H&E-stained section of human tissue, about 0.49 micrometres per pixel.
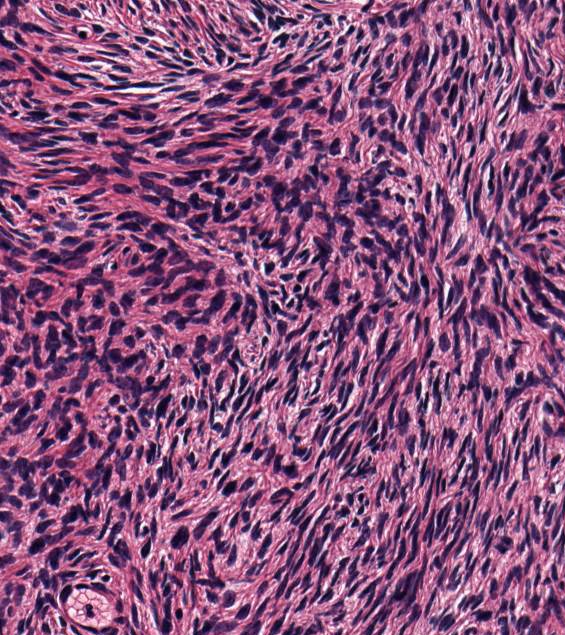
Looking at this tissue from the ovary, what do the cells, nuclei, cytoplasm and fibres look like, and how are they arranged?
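Densely packed spindle cells fill the entire field, arranged in interlacing fascicles that run in varying directions. At upper left, the fascicles sweep roughly horizontally. Nuclei are elongated and dark-staining. Each cell has scant pink cytoplasm, and cell borders are indistinct.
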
